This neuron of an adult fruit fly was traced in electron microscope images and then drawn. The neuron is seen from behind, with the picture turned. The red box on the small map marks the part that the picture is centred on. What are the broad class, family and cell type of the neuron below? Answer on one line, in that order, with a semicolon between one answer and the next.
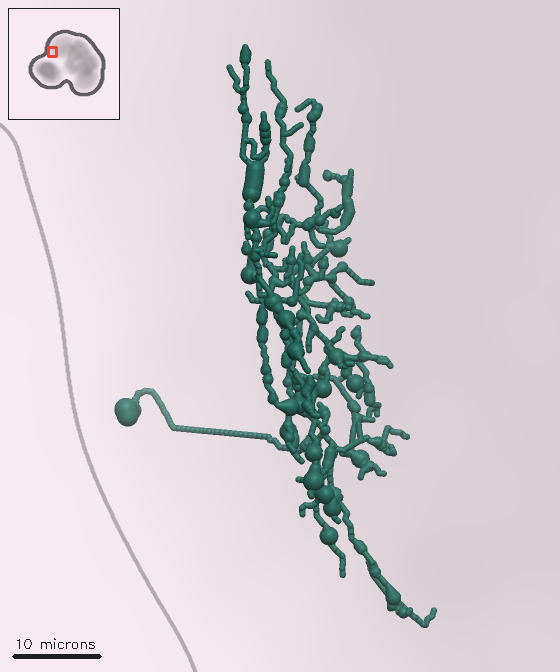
optic-lobe intrinsic neuron; Cm; Cm5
